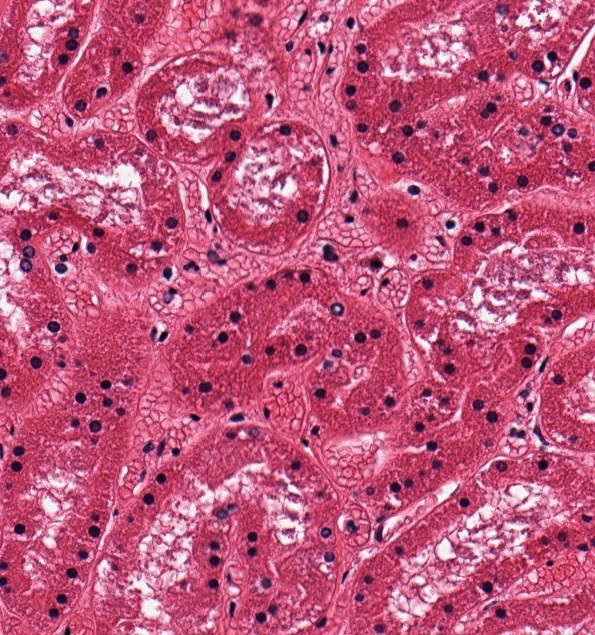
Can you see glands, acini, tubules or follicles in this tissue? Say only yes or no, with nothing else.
Yes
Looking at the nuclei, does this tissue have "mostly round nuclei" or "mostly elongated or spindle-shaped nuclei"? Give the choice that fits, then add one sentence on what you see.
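Mostly round nuclei. The lining cells have small, round, dark nuclei of fairly uniform size.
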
